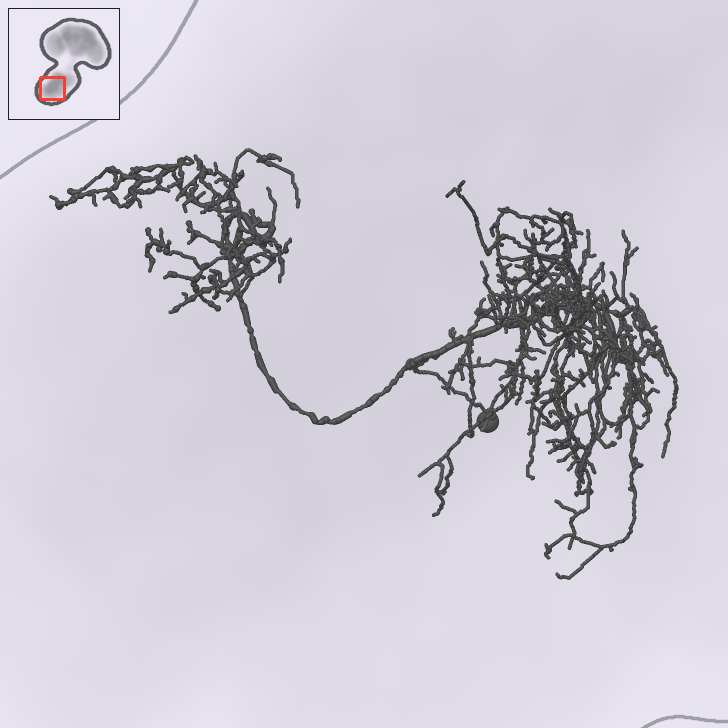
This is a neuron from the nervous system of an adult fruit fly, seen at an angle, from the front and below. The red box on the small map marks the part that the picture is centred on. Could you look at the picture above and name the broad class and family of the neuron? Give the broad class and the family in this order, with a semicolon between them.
nerve-cord intrinsic neuron; hemilineage 01A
